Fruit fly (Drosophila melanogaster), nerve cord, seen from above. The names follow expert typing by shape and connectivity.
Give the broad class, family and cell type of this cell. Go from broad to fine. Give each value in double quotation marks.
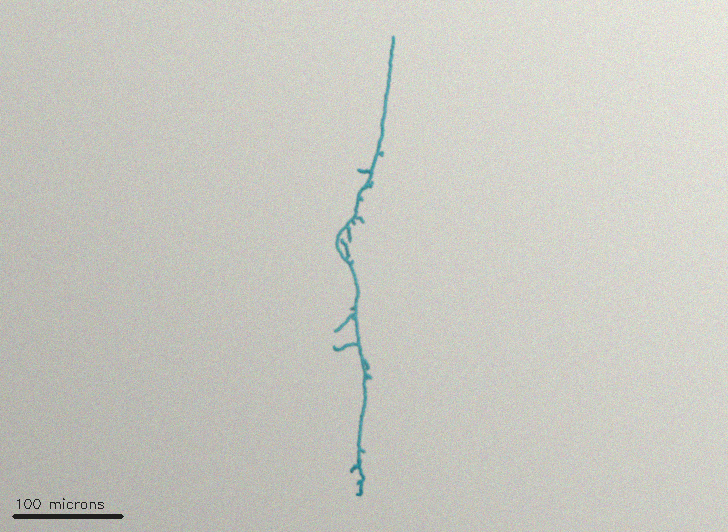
"descending neuron", "DNge", "DNge069"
